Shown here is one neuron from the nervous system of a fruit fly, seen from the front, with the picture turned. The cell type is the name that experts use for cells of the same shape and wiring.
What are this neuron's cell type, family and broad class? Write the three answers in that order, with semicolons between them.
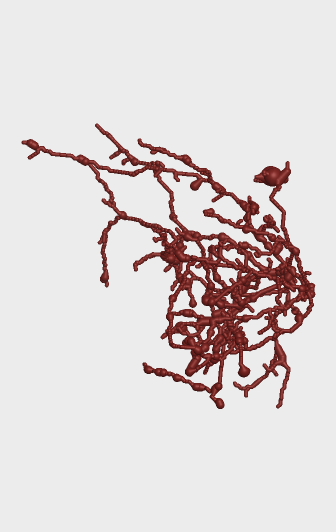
CB3024; hemilineage WEDa1; central-brain intrinsic neuron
